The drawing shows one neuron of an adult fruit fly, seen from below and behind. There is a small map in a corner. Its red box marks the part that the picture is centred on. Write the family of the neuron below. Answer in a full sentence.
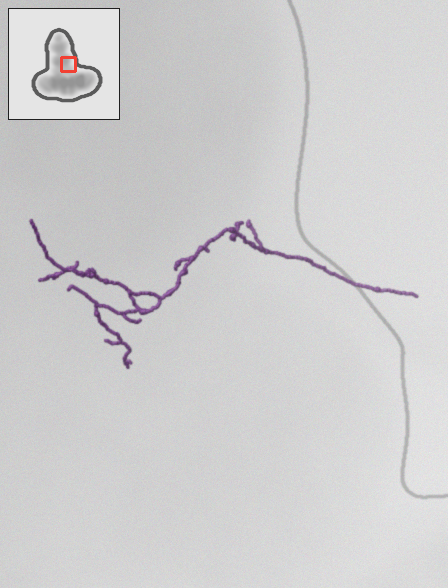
The family is class mechanosensory tactile.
